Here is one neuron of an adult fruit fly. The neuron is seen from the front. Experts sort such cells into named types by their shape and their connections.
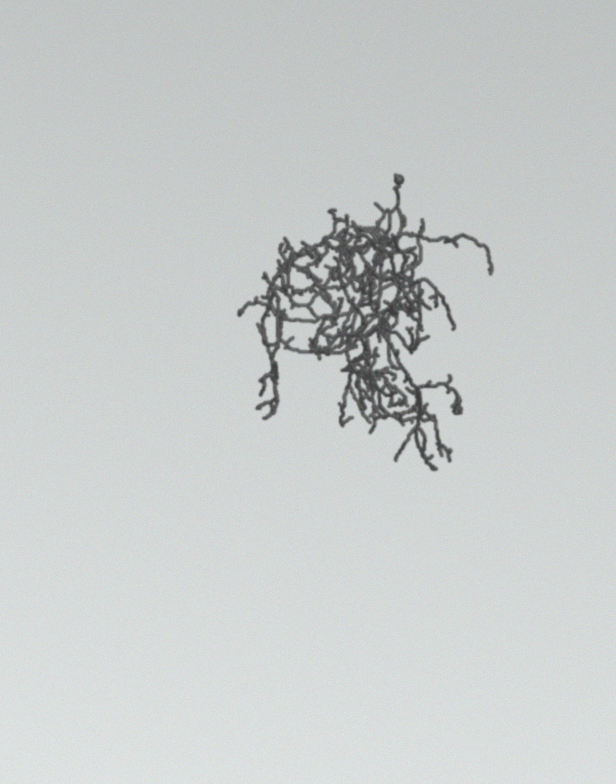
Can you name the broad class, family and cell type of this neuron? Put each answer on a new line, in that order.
nerve-cord intrinsic neuron
hemilineage 09A
IN09A015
